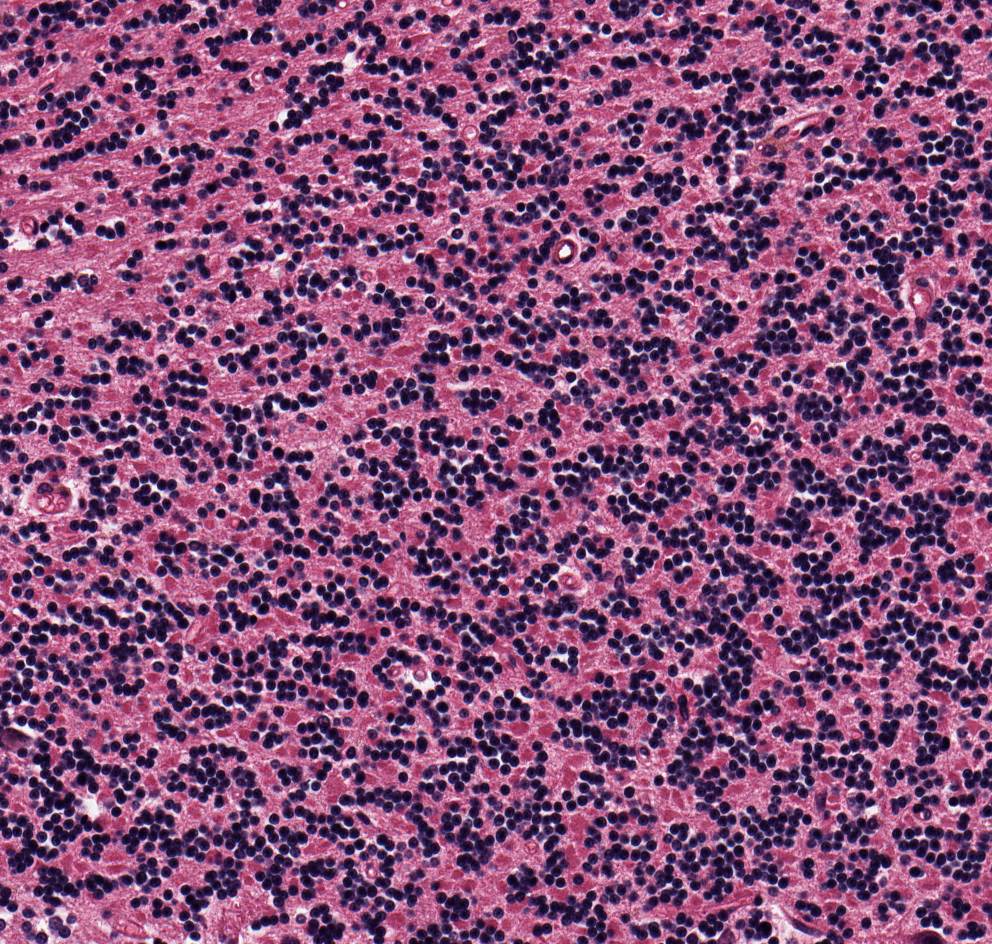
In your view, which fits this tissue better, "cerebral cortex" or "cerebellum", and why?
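This is cerebellum. Look at the nuclei: small, round, uniform and dark purple, with almost no cytoplasm around them.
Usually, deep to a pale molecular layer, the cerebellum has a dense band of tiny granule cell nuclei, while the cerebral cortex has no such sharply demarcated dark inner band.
These small dark nuclei match those granule cells, and that decides against cerebral cortex.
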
